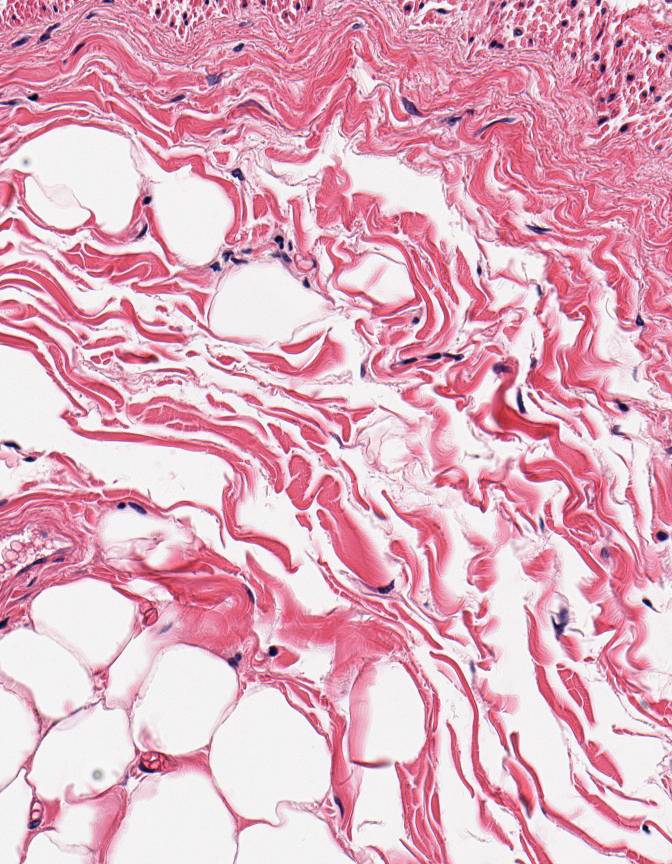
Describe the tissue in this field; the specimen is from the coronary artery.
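Wavy, bright pink collagen bundles take up the middle of the field, with only a few small, dark nuclei scattered between them. Along the top edge runs a band of compact, wavy collagen. In the top right corner, small dark nuclei are densely crowded.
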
